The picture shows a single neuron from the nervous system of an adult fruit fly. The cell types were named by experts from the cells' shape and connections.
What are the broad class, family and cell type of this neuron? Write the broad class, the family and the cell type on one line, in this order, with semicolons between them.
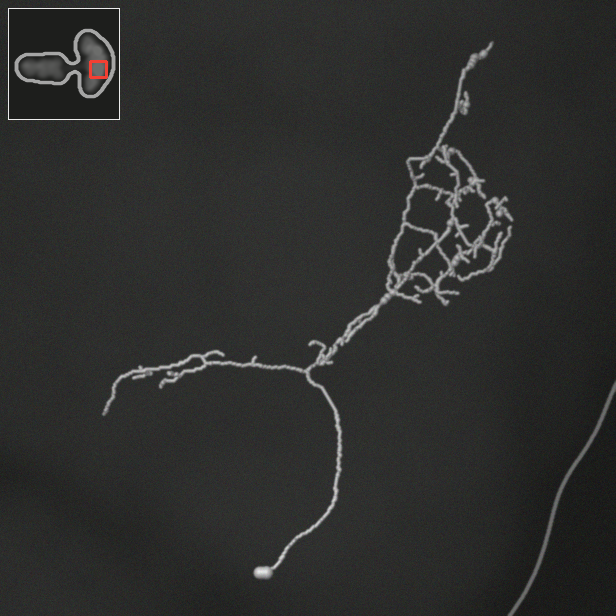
central-brain intrinsic neuron; hemilineage LALa1_anterior; LAL071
